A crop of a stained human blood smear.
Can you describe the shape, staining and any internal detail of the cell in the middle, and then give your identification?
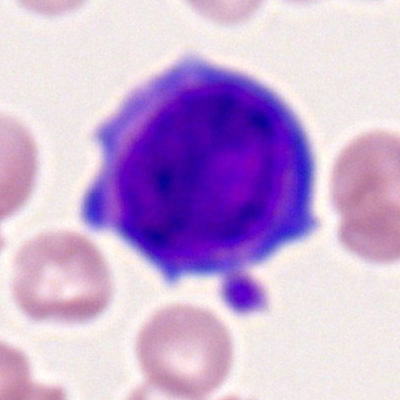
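Look first at how little cytoplasm there is: it forms only a thin rim around the nucleus. Notice that this rim is deep blue. Search it slowly and you will see no distinct granules. A small separate purple fragment lies just below and to the right of the cell. This cell is a myeloblast.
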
